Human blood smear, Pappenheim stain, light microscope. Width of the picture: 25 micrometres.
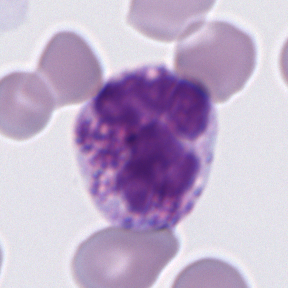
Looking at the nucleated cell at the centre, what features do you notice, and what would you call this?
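Several lobes make up the nucleus, and no nucleoli can be seen in it. Coarse dark violet granules are scattered through the cytoplasm, which contains no clear vacuoles. The cell is a basophil.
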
